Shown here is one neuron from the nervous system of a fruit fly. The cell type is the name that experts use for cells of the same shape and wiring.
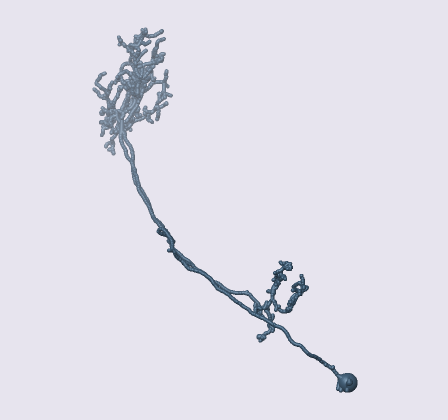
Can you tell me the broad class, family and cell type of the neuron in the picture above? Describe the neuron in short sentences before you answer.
The cell body can be seen at the lower right of the picture. Dozens of branch ends can be seen. This is an optic-lobe intrinsic neuron. The family is T. The cell type is T4c.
